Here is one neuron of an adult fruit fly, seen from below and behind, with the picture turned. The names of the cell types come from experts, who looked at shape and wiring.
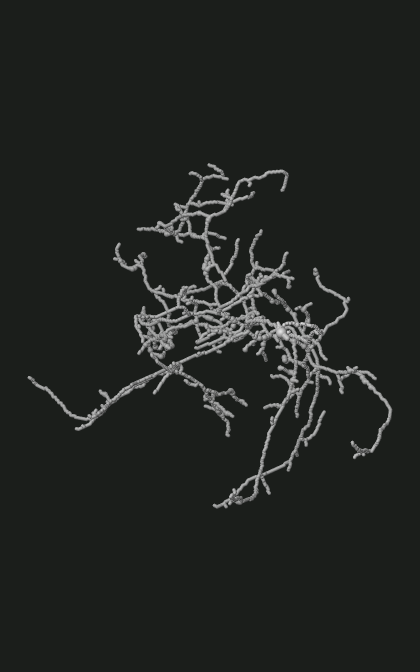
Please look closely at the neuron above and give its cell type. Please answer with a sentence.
The cell type is IN12A052_a.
